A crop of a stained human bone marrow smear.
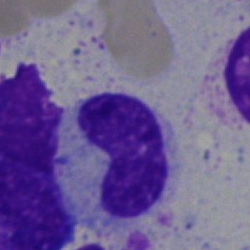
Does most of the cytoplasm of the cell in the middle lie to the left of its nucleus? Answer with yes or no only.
Yes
